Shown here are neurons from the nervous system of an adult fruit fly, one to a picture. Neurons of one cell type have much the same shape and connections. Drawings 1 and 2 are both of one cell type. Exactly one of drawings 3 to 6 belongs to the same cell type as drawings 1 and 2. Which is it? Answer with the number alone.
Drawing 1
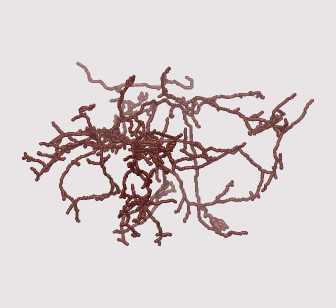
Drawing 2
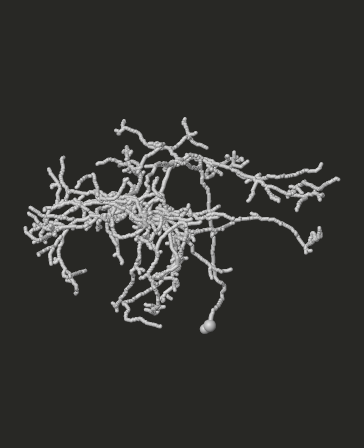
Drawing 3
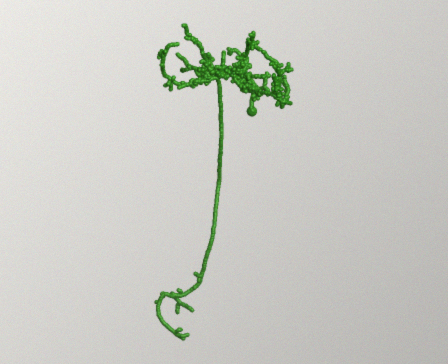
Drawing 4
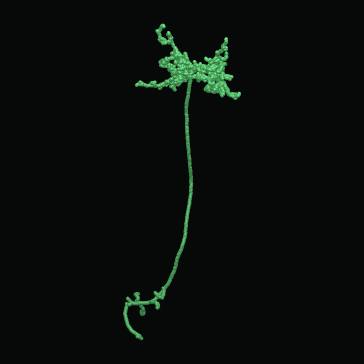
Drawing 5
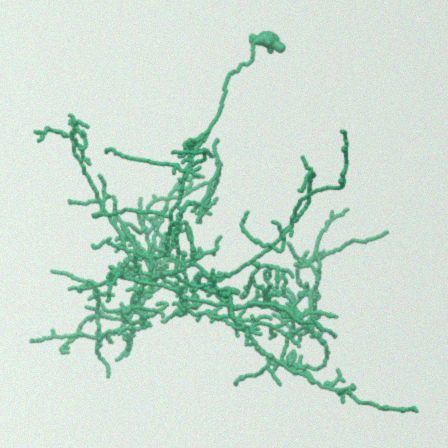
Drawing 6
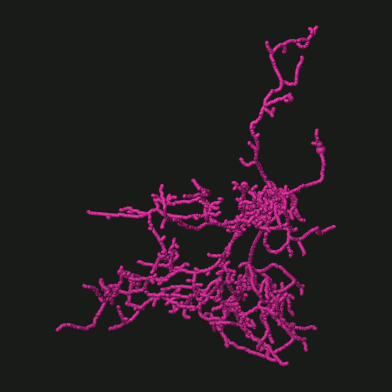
5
